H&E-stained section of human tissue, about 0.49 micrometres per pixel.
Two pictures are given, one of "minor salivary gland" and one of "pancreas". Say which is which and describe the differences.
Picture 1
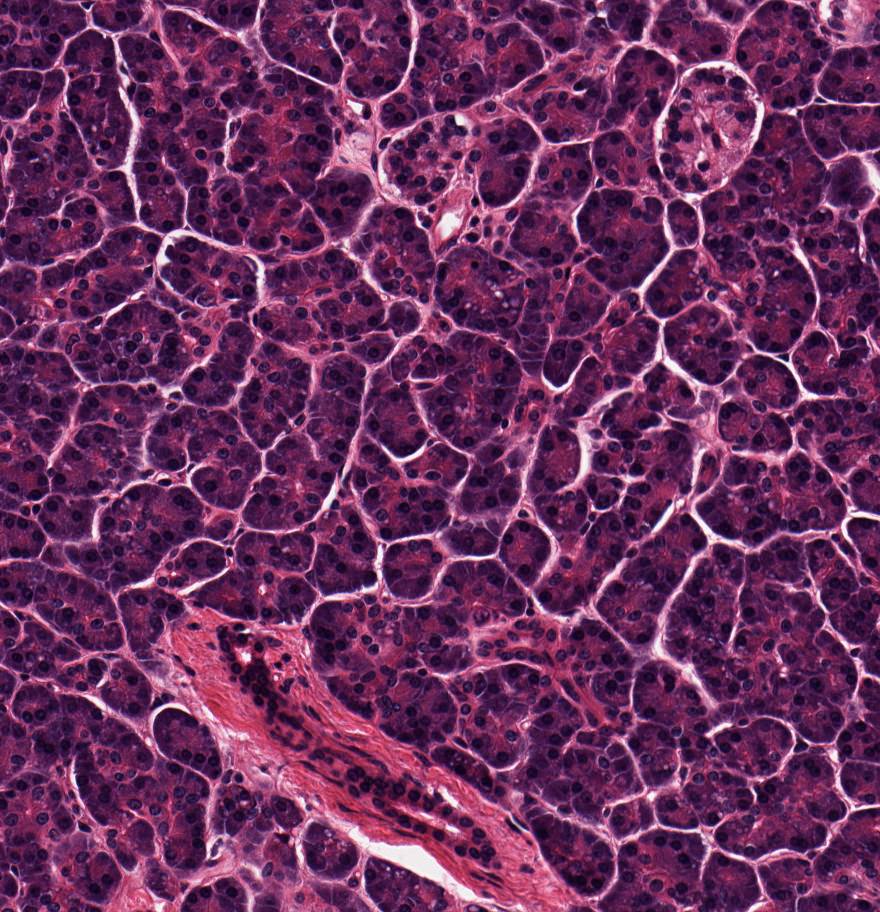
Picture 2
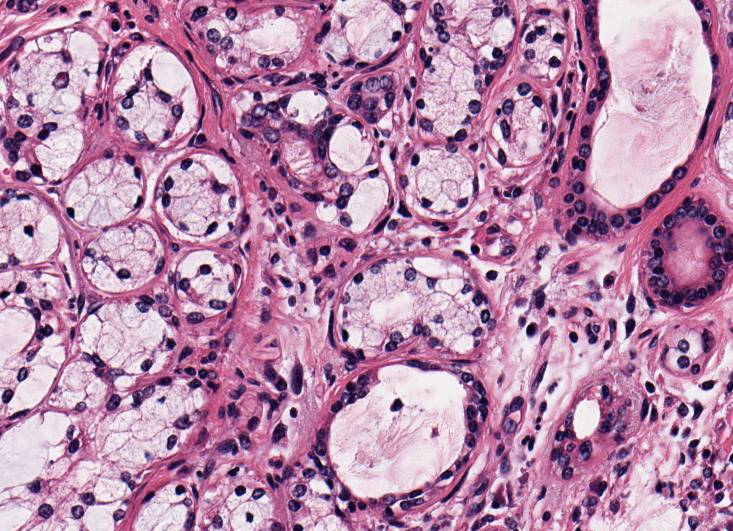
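Picture 1: pancreas. Picture 2: minor salivary gland. Pancreas: closely packed rounded acini across nearly the whole field; acinar cytoplasm densely stained purple-red, not pale; round dark nuclei toward the cell base; most central lumina too small to see clearly. Minor salivary gland: rounded mucous acini crowded at left and centre, fewer units in looser stroma on the right; cytoplasm pale and foamy; small dark nuclei pressed flat against the cell base. Each acinus rimmed by a thin pink fibrous band. Enlarged spaces at lower centre and upper right filled with pale pink, wispy secretion.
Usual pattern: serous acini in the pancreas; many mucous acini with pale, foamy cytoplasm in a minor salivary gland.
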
